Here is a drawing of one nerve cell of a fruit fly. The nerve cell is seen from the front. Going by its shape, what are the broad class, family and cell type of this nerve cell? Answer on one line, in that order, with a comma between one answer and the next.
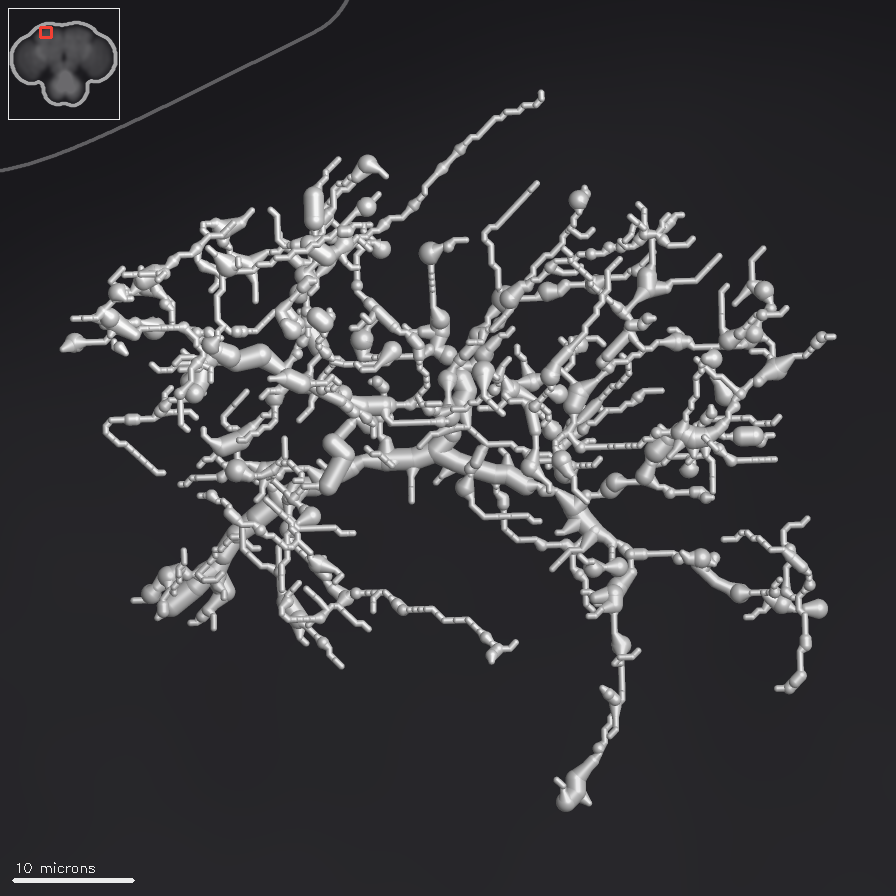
central-brain intrinsic neuron, hemilineage SLPpl2, SLP365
